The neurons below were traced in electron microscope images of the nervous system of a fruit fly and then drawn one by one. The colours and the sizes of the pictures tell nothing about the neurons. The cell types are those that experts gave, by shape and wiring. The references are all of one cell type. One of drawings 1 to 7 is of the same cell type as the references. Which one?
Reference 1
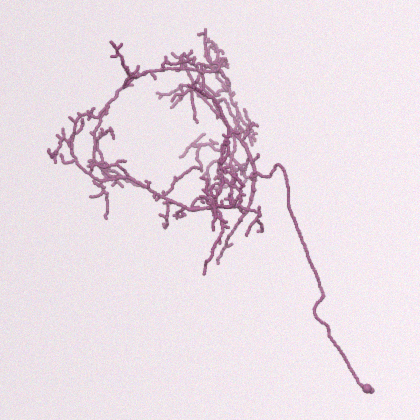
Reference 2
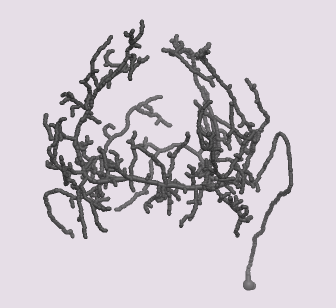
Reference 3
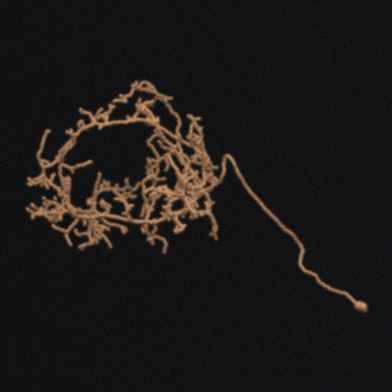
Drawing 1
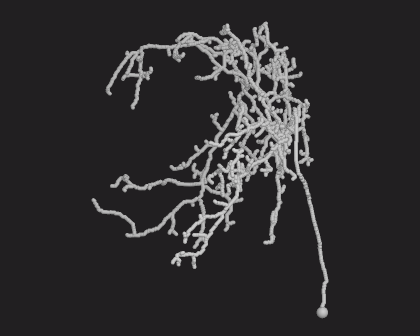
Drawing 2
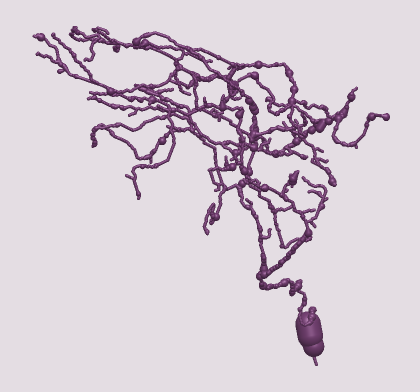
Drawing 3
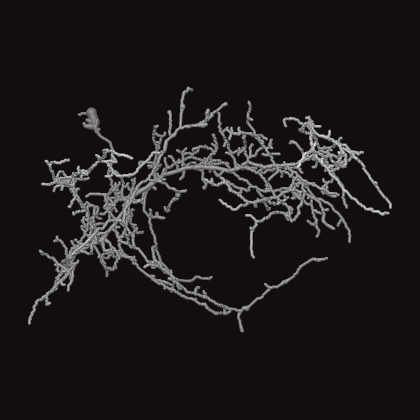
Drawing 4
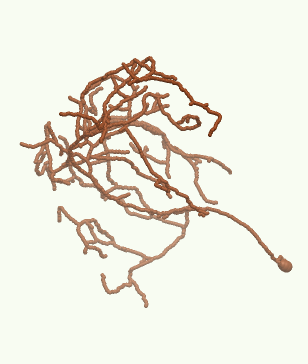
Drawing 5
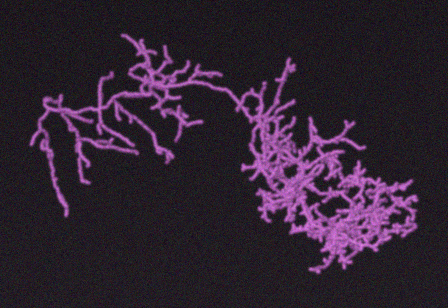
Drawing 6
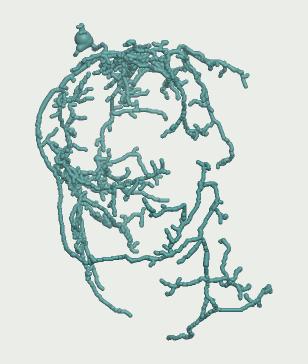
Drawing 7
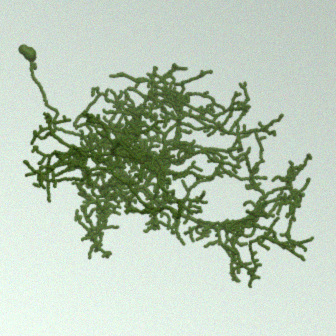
1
